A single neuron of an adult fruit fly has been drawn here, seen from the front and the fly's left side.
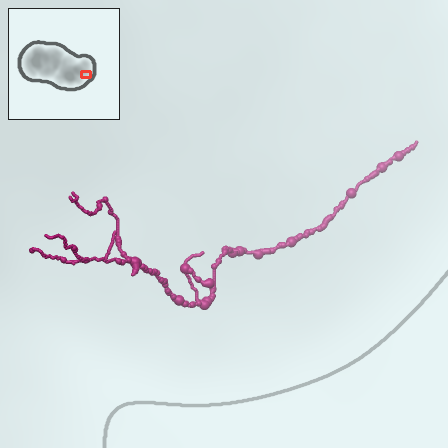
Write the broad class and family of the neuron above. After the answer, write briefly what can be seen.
It is a sensory neuron entering the nerve cord. The name of its family is class gustatory. No cell body is drawn. It has a dozen or fewer branch ends.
